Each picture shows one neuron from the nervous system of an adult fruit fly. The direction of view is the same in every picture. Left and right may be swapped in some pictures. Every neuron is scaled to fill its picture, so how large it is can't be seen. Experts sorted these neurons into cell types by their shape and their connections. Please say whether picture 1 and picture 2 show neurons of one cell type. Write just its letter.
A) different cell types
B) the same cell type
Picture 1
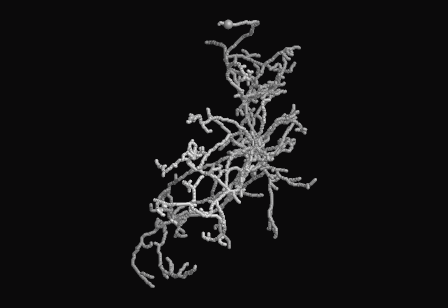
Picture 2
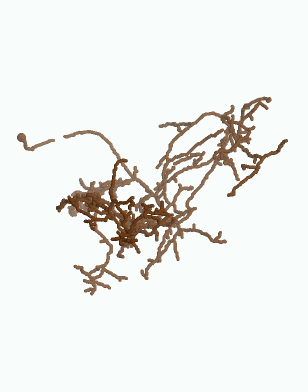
B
